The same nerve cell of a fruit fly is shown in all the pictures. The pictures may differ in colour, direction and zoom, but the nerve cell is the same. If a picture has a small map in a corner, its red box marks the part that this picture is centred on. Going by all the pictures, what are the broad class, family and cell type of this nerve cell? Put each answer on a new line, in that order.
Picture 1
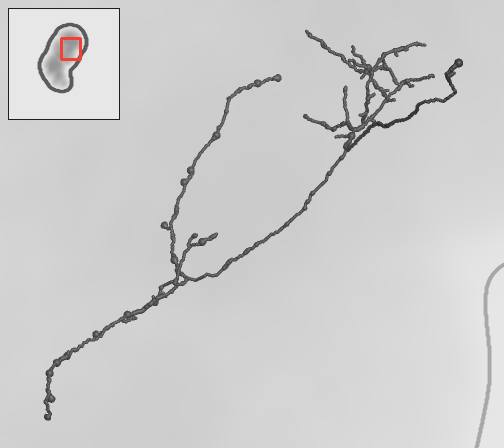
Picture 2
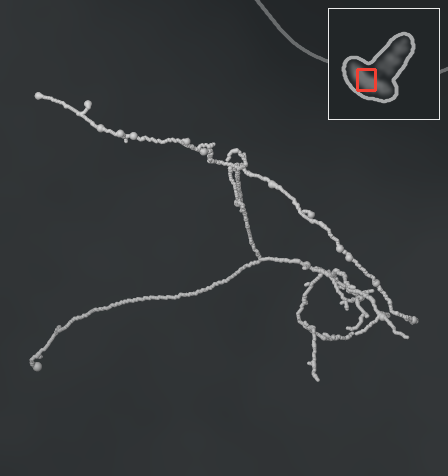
central-brain intrinsic neuron
hemilineage SMPad2
CB1833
